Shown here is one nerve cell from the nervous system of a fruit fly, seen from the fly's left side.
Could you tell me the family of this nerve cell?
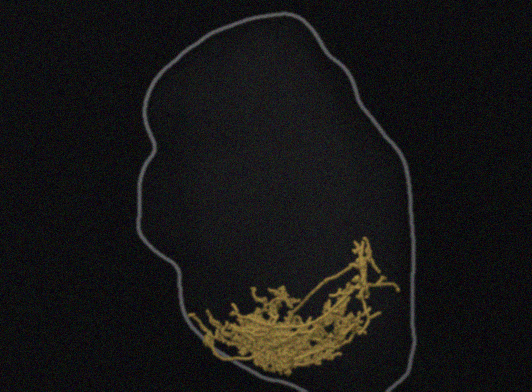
DNge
